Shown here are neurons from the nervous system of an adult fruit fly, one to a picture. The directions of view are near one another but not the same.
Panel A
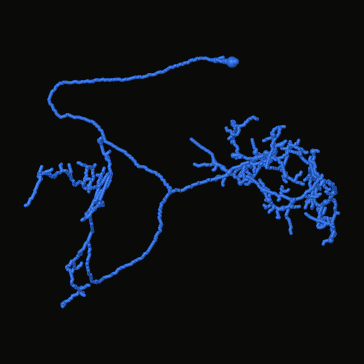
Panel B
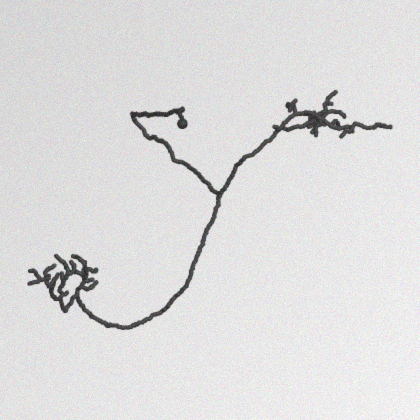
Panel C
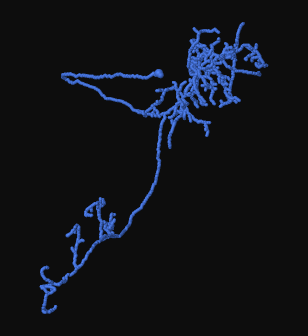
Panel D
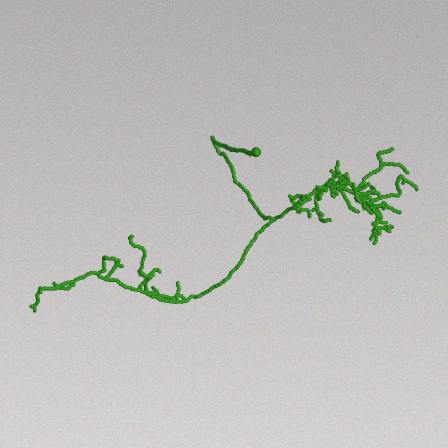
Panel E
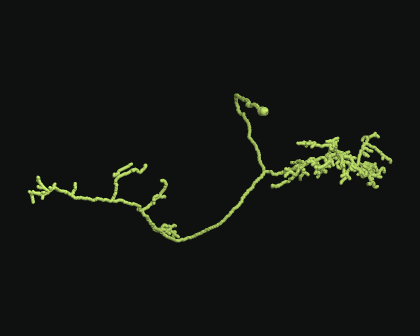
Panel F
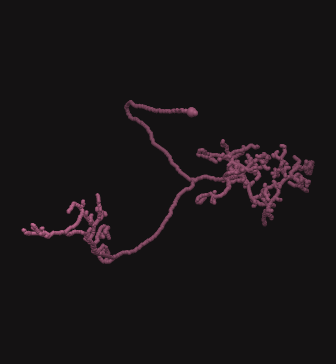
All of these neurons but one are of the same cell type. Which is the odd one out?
Panel B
